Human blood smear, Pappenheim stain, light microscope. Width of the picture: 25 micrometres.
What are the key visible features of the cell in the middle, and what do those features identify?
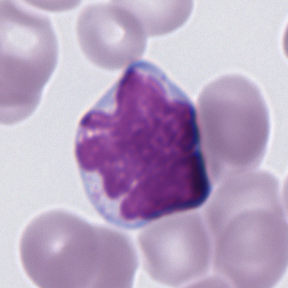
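Look at the outline first: it's angular, with straight edges meeting at corners, and the cell measures about 15 by 12 micrometres. The nucleus takes up about 80% of the cell's area and has several deep notches down its left side, which gives it a lobulated outline. The cytoplasm is pale blue and widest at the lower left. It's a large granular lymphocyte.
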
